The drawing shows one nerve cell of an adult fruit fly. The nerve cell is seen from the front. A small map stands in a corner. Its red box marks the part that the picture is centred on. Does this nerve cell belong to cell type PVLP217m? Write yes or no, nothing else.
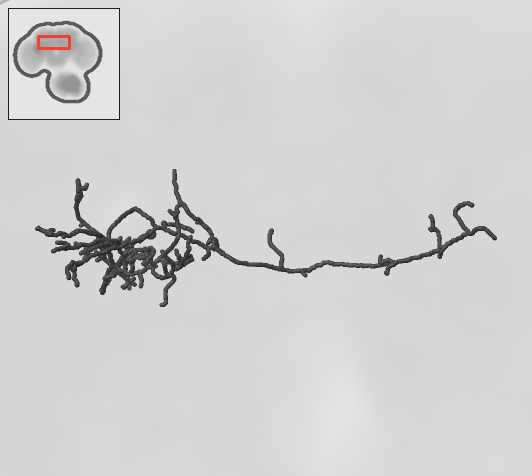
no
